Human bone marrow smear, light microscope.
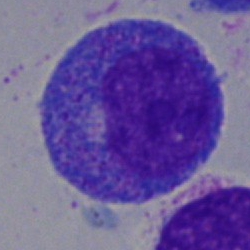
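Promyelocyte, the central cell in a stained human bone marrow smear under the light microscope. The nucleus lies off-centre, toward the right side of the cell. Deep blue cytoplasm forms a broad crescent on the left side. Fine purplish-pink granules are scattered through the cytoplasm.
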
